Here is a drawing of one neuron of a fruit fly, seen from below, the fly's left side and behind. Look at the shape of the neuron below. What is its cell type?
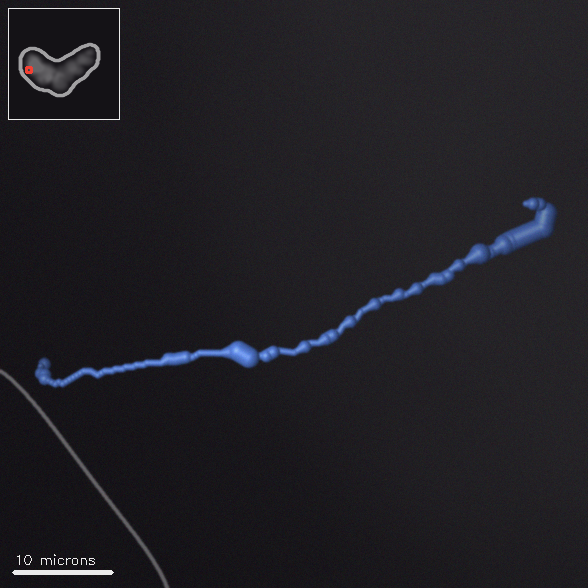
R7y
